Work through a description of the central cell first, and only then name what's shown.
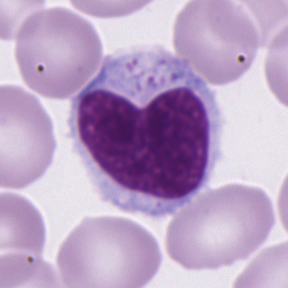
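First, the nucleus: a single notch in its upper edge gives it a heart-like shape, with no nucleoli visible. Second, the cytoplasm: a small cluster of purple granules sits above that notch. Third, the outline: roughly round, its edge slightly frayed. Name: large granular lymphocyte.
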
